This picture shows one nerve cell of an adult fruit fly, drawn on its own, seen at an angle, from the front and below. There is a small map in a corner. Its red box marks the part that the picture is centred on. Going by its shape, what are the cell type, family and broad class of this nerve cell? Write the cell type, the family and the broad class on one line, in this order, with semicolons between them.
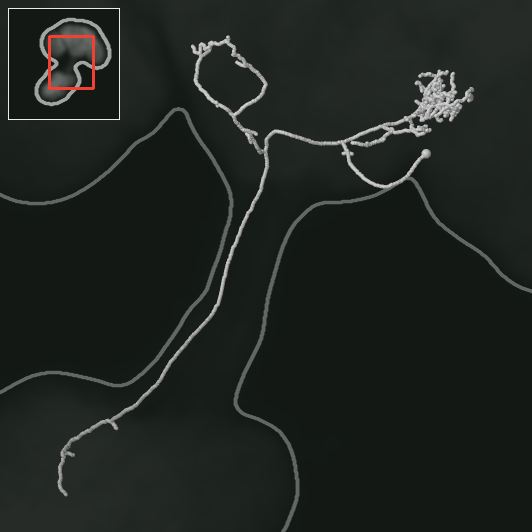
DNg09_a; hemilineage LB7; descending neuron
